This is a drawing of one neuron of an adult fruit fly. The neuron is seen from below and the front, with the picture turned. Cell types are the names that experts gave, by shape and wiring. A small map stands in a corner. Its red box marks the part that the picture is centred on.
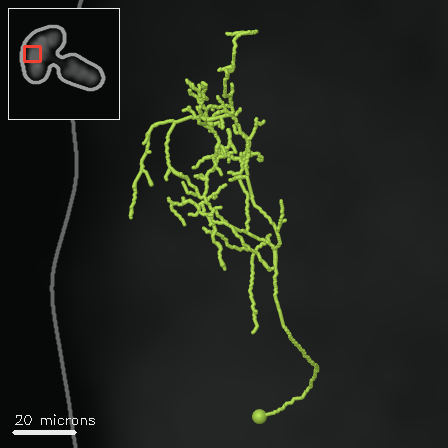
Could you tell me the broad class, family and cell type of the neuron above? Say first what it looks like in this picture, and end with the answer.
It lies in the brain. The cell body is at the bottom of the picture. By the scale bar it is about 130 microns tall in this view. It is a central-brain intrinsic neuron. Its family is hemilineage SLPad1_posterior. It is of cell type SIP037.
